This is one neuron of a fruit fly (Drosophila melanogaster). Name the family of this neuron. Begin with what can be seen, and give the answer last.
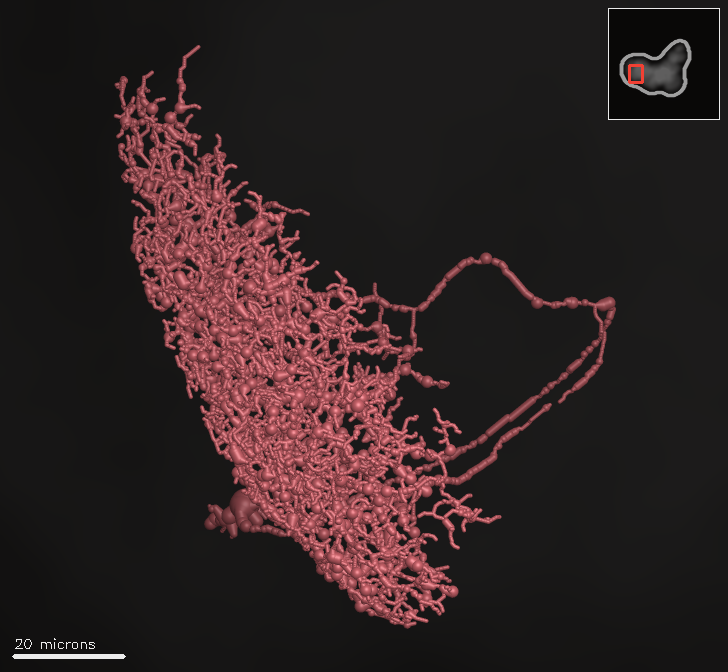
By the scale bar it is about 110 microns tall in this view. The picture shows more than a hundred branch ends. It is an optic-lobe intrinsic neuron. The family is Li.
